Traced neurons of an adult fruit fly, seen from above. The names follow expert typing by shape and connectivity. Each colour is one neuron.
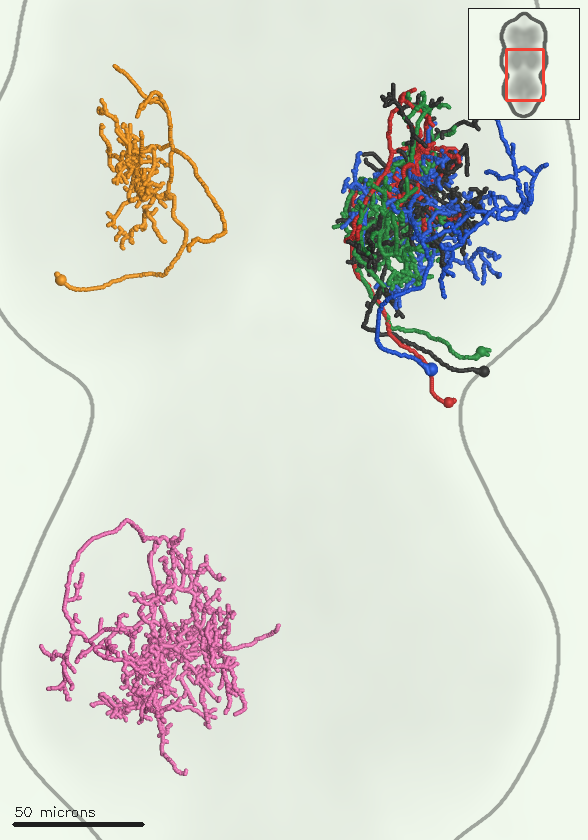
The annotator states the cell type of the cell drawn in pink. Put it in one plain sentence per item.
The cell type is IN16B033.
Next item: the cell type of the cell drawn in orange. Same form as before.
The cell type is IN01B055.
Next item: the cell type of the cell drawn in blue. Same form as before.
The cell type is IN03A040.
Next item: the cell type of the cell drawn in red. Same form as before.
The cell type is IN01B067.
